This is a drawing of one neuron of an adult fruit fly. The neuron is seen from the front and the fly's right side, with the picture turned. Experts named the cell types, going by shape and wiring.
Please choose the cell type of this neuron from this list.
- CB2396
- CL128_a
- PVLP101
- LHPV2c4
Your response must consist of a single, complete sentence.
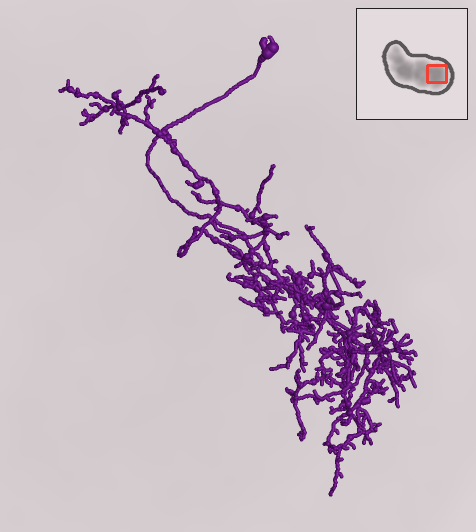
The neuron here is of the cell type PVLP101.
